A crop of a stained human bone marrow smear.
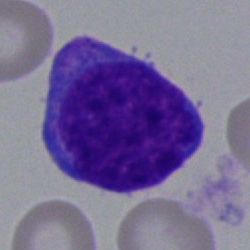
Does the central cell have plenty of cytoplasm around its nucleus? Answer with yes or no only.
No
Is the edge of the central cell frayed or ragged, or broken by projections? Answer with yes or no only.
Yes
